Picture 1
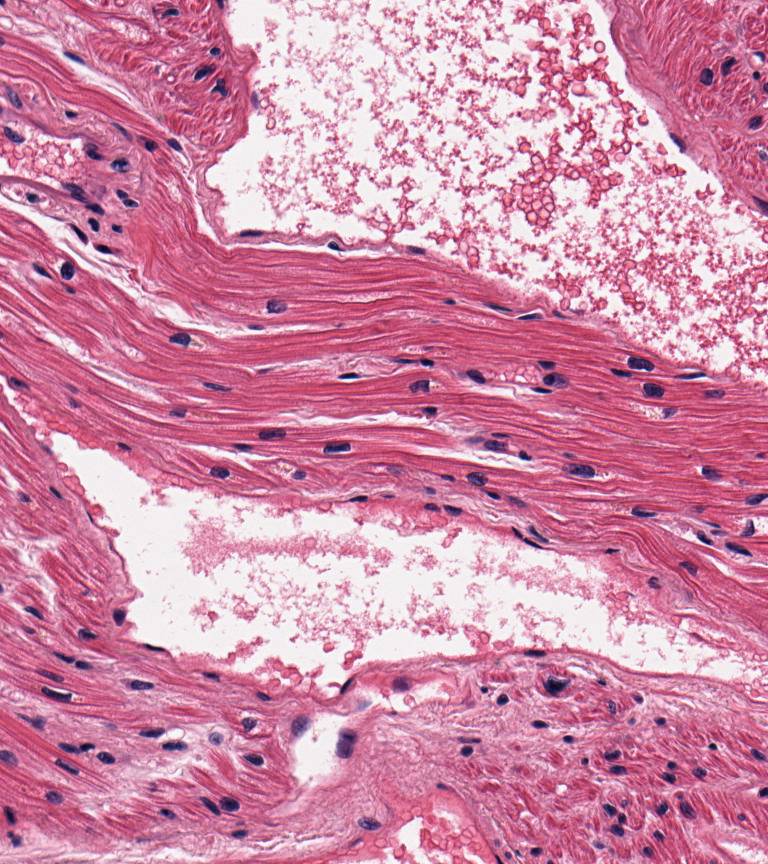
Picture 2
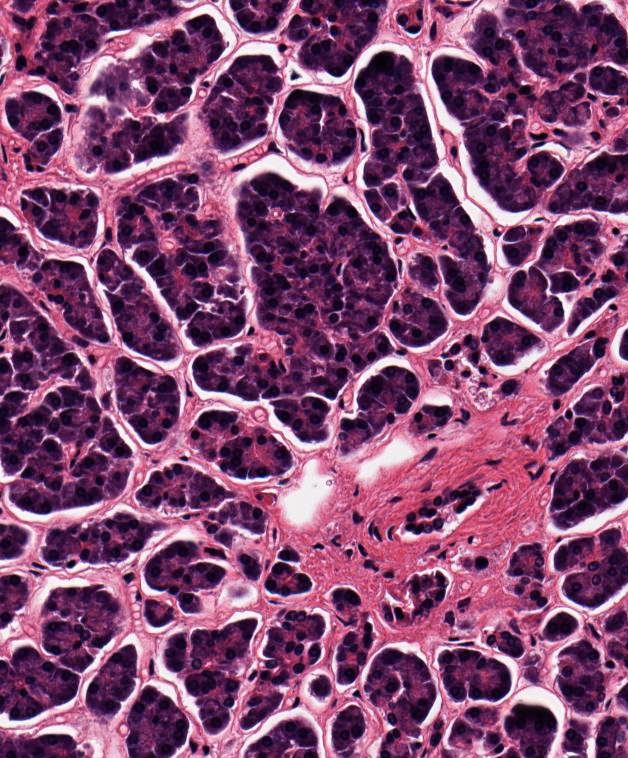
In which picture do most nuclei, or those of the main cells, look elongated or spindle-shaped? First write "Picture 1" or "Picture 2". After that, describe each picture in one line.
Picture 1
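What picture 1 shows: The nuclei scattered among the fibres are dark, elongated and aligned with the fibres.
What picture 2 shows: The epithelial cell nuclei are small, round and dark, with many in each cluster.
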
